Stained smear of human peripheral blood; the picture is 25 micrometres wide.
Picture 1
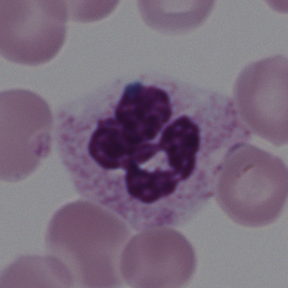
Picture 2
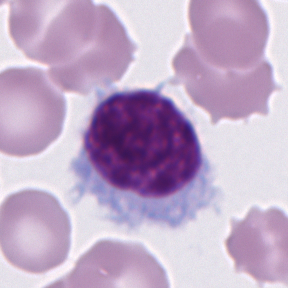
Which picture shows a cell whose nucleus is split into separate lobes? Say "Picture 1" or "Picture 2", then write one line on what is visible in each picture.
Picture 1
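In picture 1: The lobes curve around a small clear gap just below the middle of the nucleus.
In picture 2: The nucleus is roundish to oval without any lobes or deep indentation.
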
